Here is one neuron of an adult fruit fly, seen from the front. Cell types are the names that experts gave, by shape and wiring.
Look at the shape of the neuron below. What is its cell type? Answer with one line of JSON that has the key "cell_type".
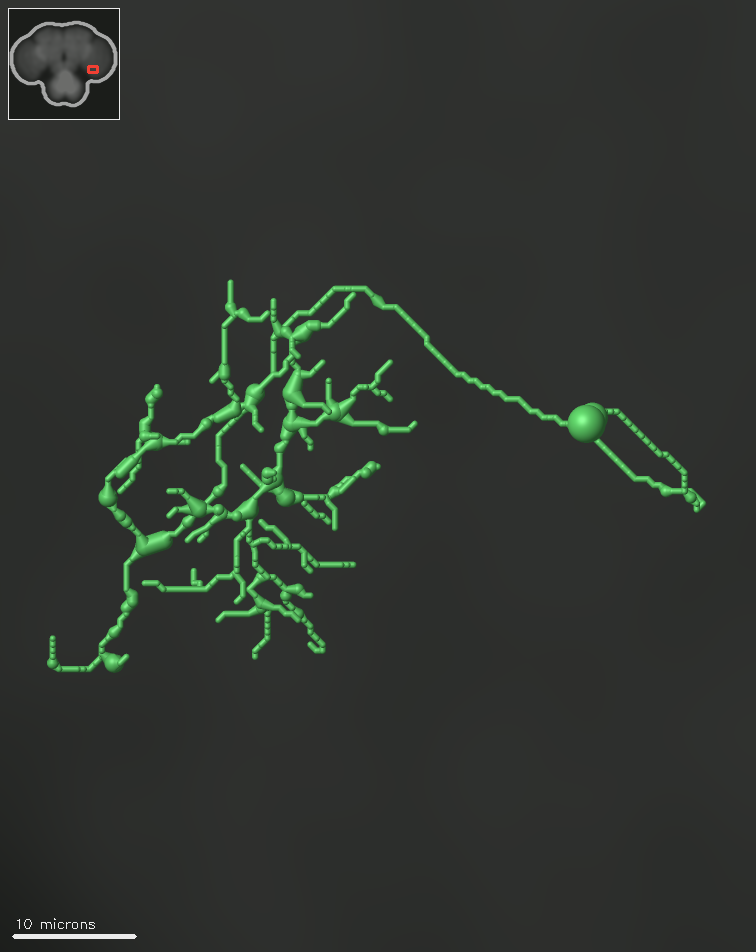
{"cell_type": "Cm6"}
